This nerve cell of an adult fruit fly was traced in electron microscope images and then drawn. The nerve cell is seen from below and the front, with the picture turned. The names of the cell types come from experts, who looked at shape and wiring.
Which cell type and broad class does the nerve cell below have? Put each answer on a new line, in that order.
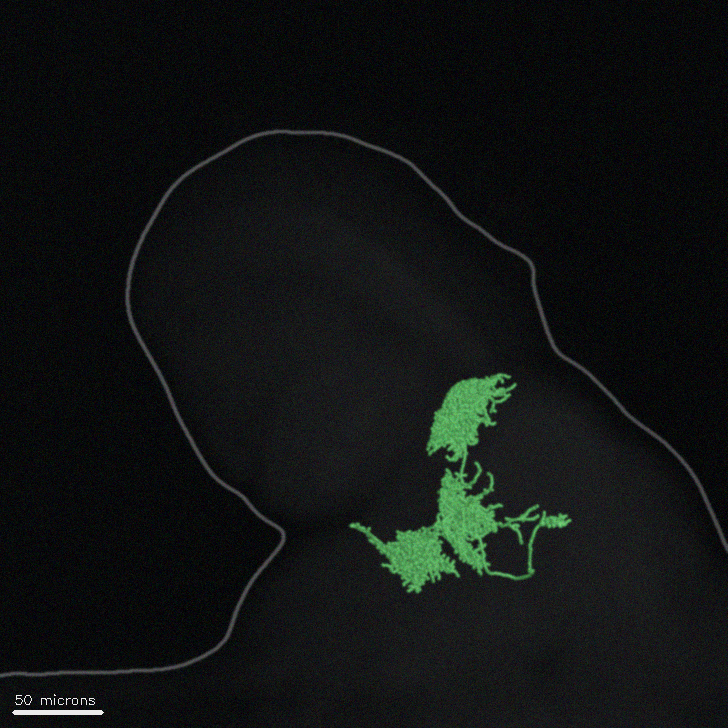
PVLP011
central-brain intrinsic neuron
